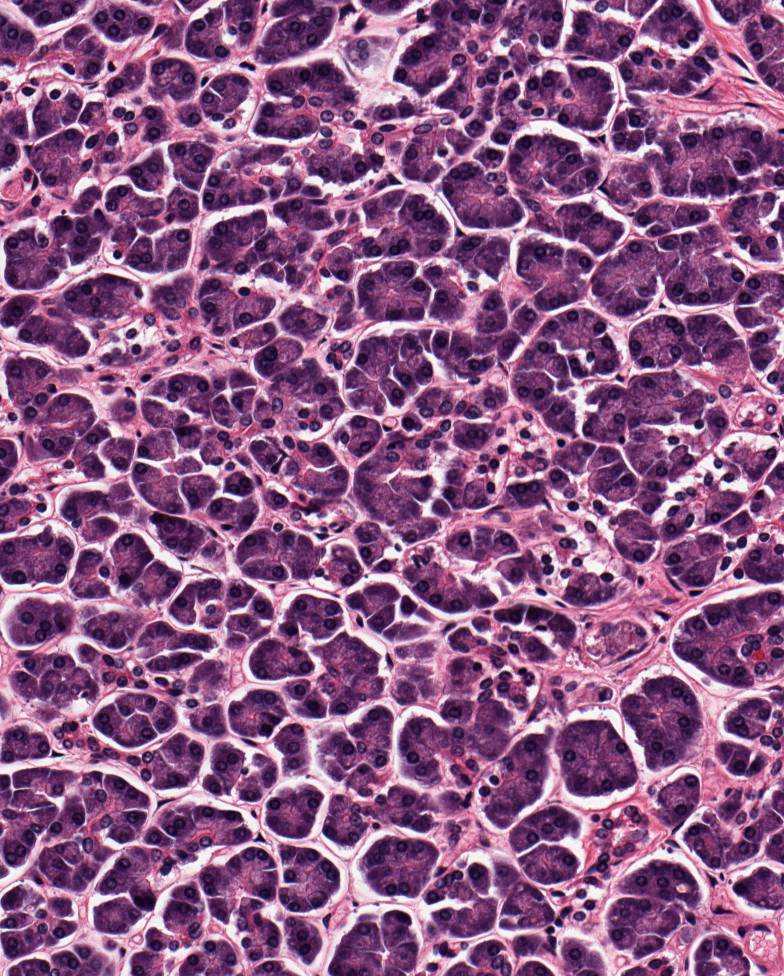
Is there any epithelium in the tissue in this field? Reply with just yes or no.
Yes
